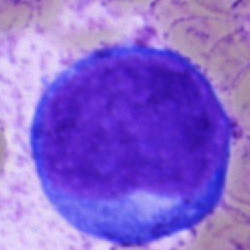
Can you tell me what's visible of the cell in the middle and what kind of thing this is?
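Notice how smooth and round the outline is. The nucleus fills most of the cell and sits toward the top, with more cytoplasm below it. Now see how deep blue that cytoplasm is. This cell is a blast.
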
